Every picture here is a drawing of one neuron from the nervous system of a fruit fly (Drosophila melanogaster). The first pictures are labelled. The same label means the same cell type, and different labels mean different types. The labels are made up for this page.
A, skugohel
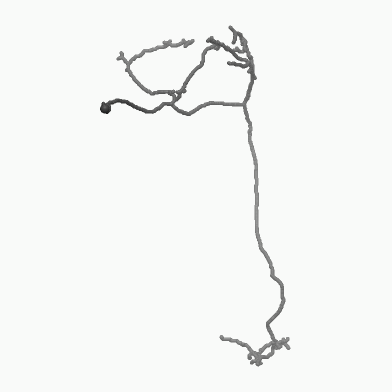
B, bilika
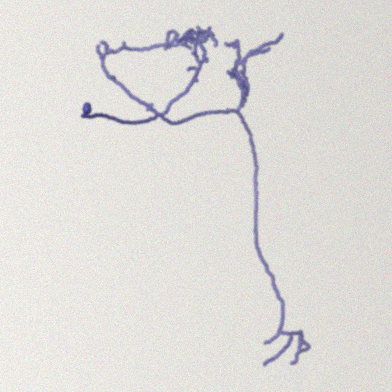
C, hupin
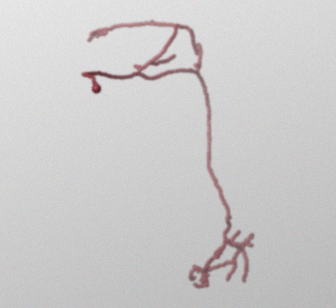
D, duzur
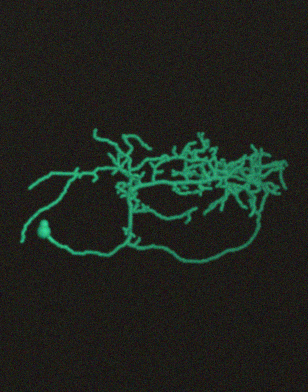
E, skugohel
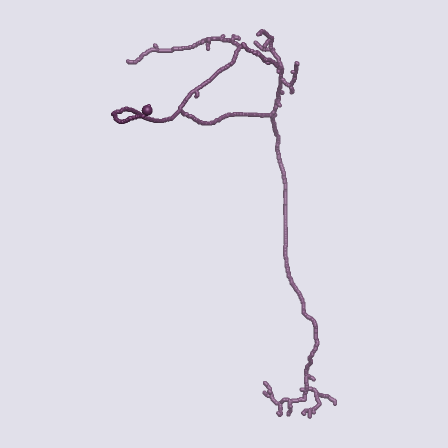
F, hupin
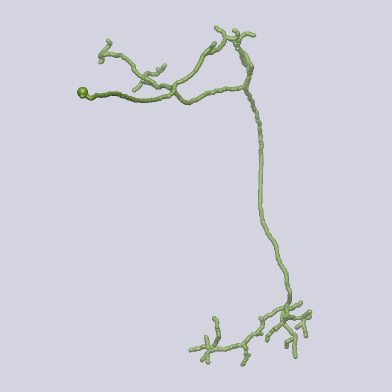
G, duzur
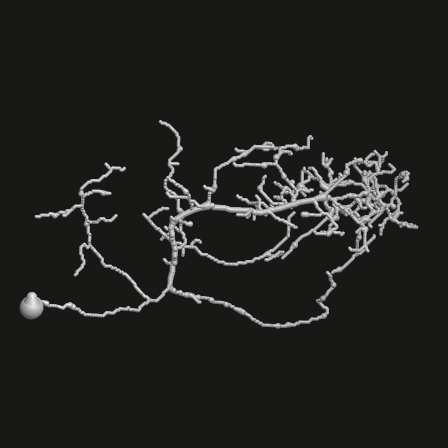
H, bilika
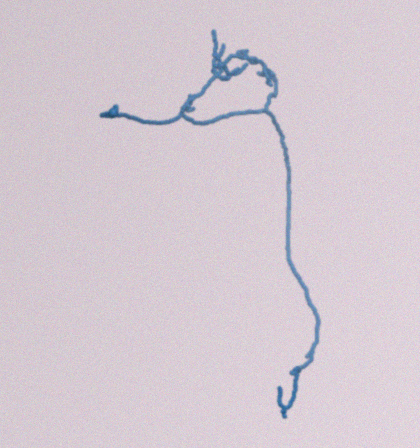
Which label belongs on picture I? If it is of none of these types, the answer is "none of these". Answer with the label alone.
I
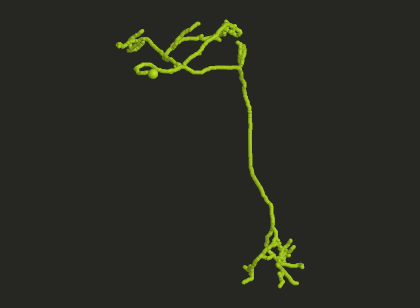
hupin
